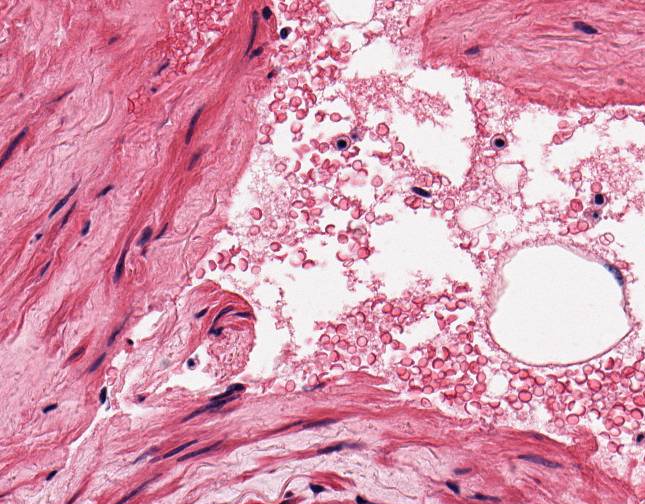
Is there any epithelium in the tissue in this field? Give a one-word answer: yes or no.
No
